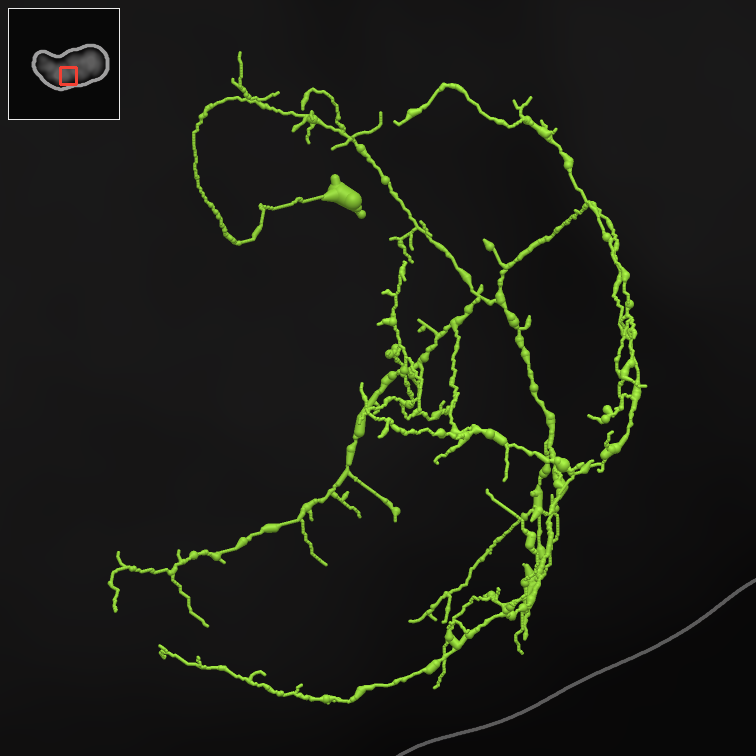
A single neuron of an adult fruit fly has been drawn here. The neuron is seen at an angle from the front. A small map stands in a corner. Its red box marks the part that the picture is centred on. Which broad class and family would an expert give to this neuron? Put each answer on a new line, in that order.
nerve-cord intrinsic neuron
hemilineage 03A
